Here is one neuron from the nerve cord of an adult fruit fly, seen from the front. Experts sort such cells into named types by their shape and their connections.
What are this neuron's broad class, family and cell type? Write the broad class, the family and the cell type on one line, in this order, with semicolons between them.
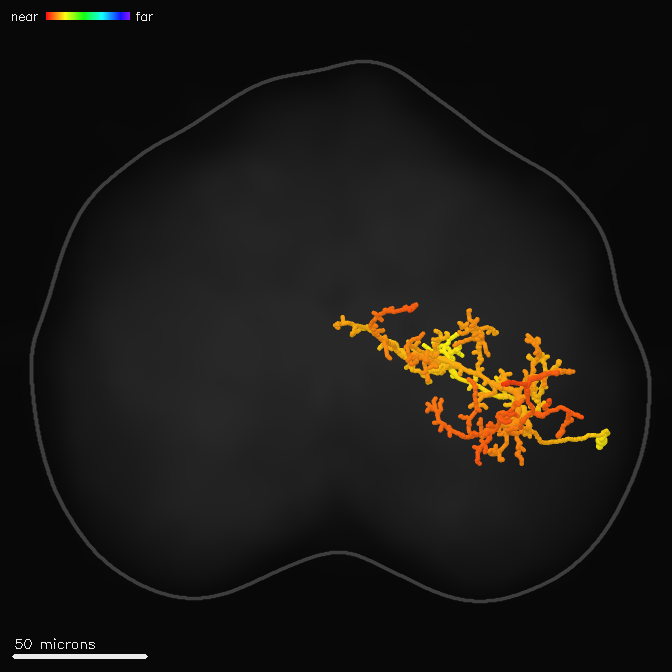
nerve-cord intrinsic neuron; hemilineage 20A.22A; IN20A.22A036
